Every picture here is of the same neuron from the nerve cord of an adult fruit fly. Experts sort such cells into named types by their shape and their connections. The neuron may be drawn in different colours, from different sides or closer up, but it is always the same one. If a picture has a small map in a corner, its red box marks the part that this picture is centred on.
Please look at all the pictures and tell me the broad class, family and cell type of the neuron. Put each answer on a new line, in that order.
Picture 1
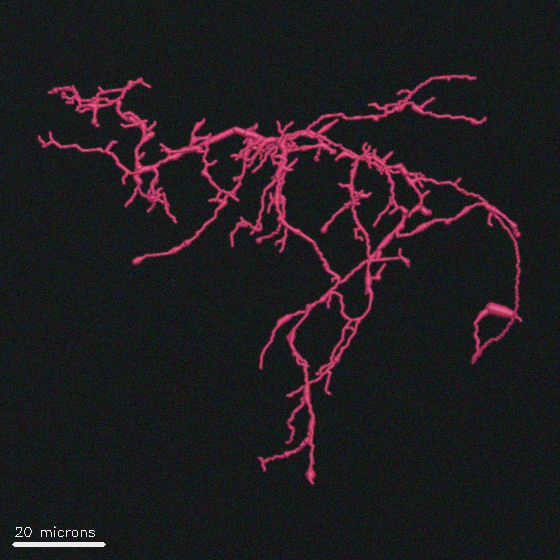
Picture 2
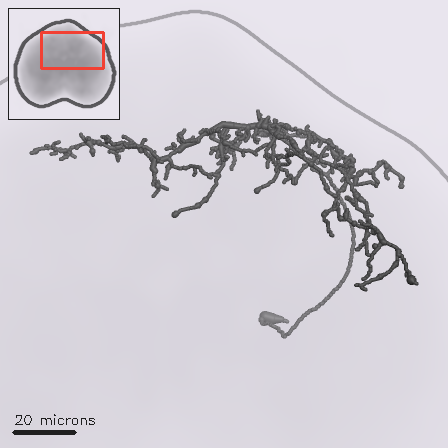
nerve-cord intrinsic neuron
hemilineage 03B
IN03B058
